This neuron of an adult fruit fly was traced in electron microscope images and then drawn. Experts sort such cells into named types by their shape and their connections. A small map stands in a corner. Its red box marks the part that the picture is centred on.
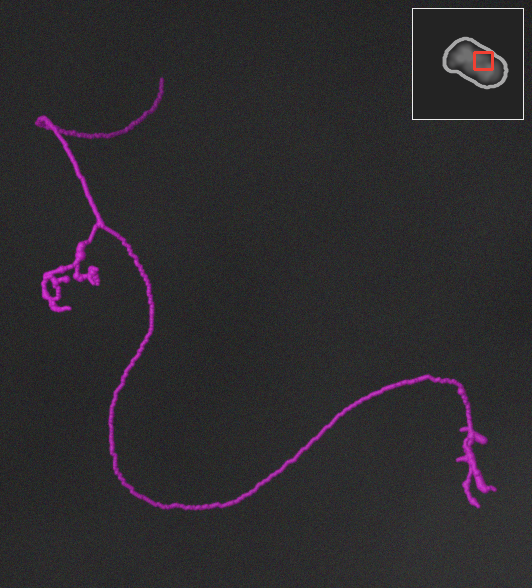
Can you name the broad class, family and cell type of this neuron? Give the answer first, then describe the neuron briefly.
Its broad class is sensory neuron entering the brain. Its family is called class olfactory. It is of cell type ORN_VC1. As drawn here it is about as wide as it is tall.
